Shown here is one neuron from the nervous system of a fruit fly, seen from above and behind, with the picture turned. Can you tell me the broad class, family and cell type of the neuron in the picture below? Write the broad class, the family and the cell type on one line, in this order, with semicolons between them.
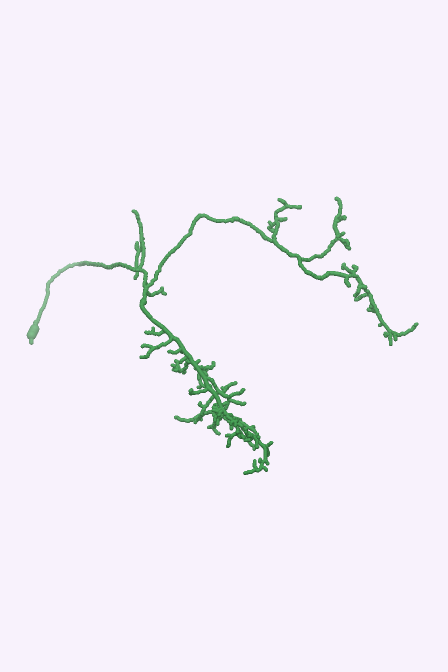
central-brain intrinsic neuron; hemilineage LB6; PS353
